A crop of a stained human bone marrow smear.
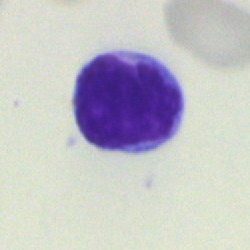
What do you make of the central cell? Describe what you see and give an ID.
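The outline of this cell is roughly round. Its nucleus takes up almost the entire cell, and the deep purple chromatin appears dense. Pale blue cytoplasm shows only as a thin rim, seen most clearly along the lower edge. The cell is a lymphocyte.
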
